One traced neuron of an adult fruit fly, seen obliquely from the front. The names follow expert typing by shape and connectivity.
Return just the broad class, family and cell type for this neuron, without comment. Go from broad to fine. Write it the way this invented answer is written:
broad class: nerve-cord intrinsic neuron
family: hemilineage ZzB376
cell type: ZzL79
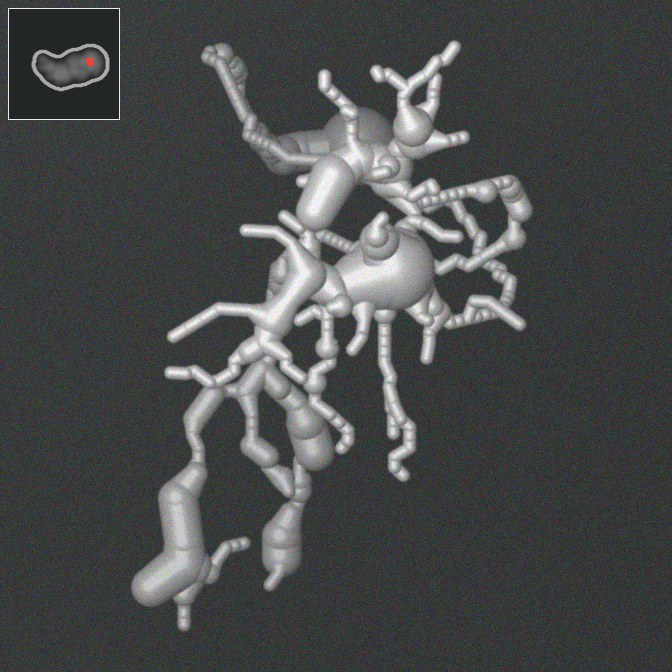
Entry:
broad class: optic-lobe intrinsic neuron
family: T
cell type: T5c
